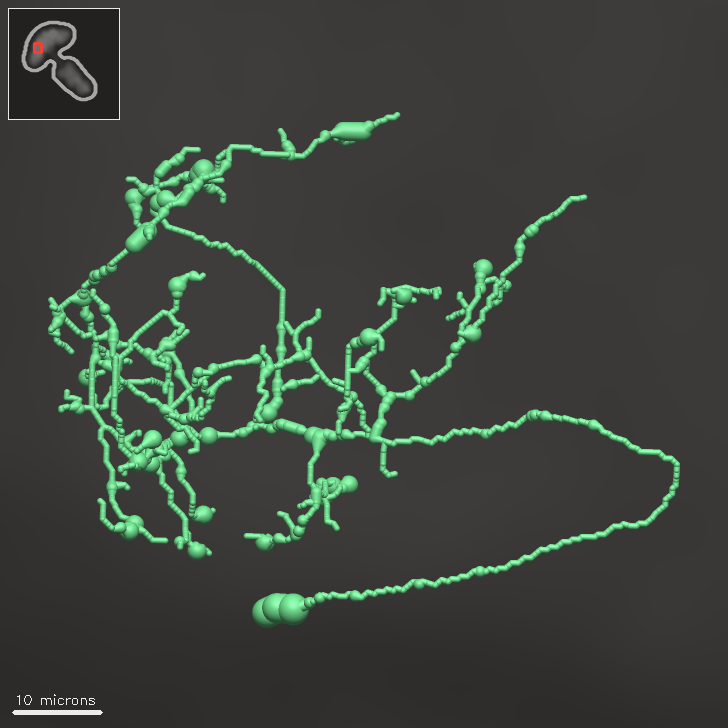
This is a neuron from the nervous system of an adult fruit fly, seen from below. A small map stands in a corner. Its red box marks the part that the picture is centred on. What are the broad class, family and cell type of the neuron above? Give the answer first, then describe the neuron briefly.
It is a central-brain intrinsic neuron. The family is hemilineage LHp1. Its cell type is LHPV4a8. It lies in the brain. The cell body is at the bottom of the picture. Dozens of branch ends can be seen.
